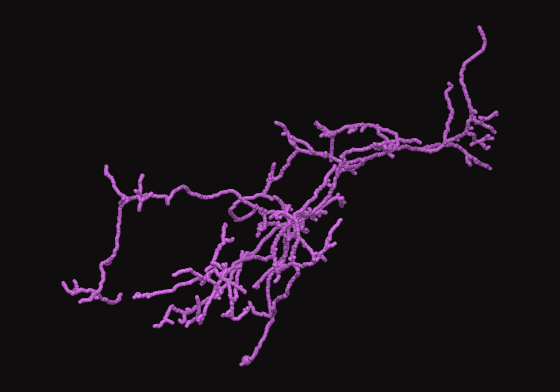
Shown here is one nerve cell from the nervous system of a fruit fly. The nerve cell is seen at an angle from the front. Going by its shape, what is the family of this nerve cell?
hemilineage 05B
